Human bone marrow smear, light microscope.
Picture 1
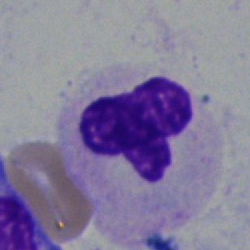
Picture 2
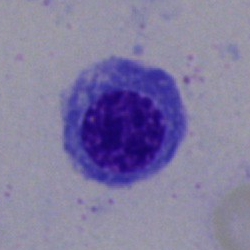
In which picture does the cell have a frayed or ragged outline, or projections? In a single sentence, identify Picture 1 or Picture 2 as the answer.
Picture 2 contains the cell with the rough edge.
